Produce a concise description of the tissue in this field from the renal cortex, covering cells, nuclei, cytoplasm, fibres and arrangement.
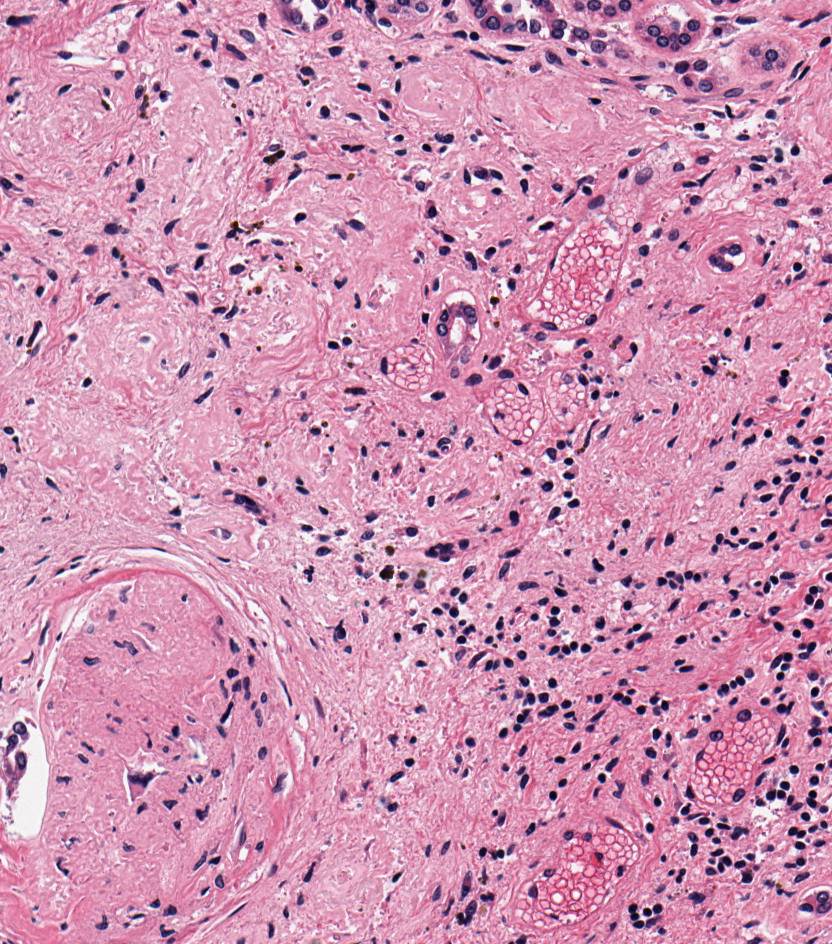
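The field consists mostly of pale pink fibrillary stroma containing scattered spindle-shaped nuclei. Small round dark nuclei consistent with lymphocytes are densest at the lower right. Along the right of the top edge lie small tubular epithelial structures lined by cuboidal cells with round nuclei. Several rounded pink bundles with honeycomb-like internal pattern lie centre-right and lower right.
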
